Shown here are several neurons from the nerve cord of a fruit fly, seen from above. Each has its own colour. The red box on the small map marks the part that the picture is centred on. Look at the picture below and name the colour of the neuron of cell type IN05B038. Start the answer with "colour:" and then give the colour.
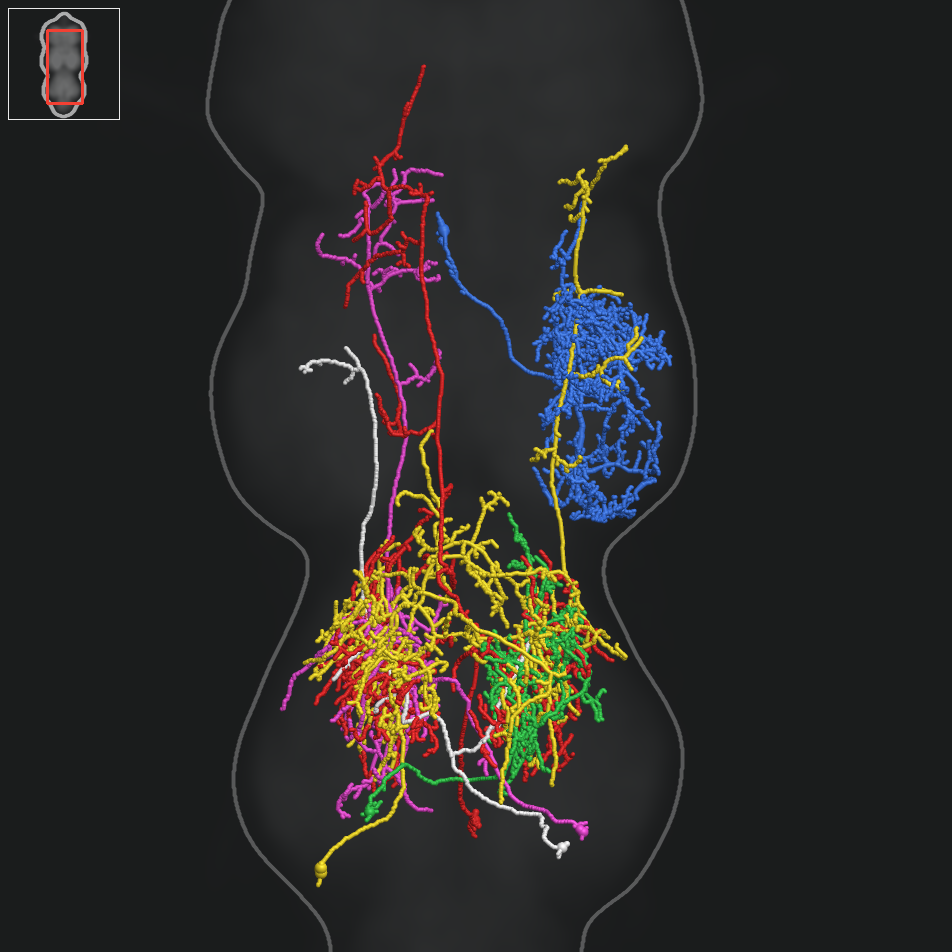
colour: magenta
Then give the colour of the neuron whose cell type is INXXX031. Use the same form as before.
colour: yellow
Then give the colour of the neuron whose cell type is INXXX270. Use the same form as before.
colour: white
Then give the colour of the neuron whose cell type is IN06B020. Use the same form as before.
colour: red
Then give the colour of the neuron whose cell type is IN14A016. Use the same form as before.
colour: green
